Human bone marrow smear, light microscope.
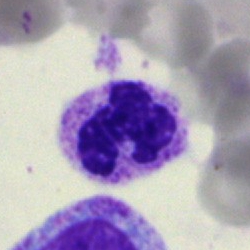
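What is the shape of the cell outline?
Roughly round.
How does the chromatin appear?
Dark purple and dense.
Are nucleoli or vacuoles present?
No nucleoli are visible in the nucleus, and no vacuoles are seen in the cytoplasm.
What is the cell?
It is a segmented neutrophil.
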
